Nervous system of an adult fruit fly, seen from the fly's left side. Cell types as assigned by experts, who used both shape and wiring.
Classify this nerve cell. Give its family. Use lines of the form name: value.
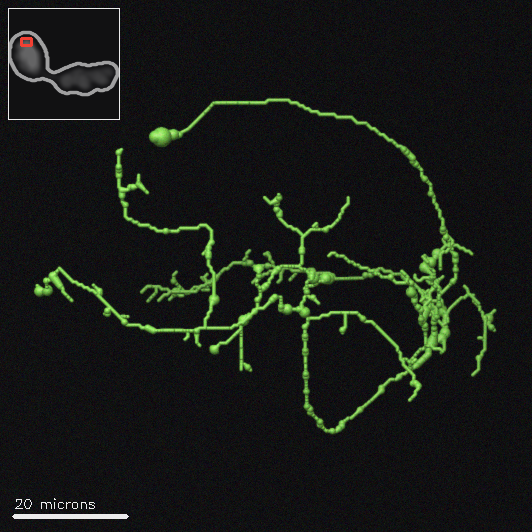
family: hemilineage SMPpd1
